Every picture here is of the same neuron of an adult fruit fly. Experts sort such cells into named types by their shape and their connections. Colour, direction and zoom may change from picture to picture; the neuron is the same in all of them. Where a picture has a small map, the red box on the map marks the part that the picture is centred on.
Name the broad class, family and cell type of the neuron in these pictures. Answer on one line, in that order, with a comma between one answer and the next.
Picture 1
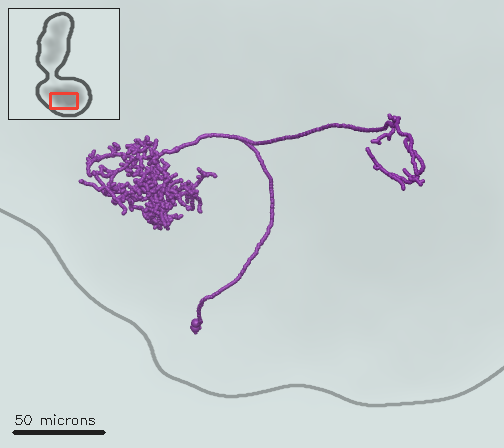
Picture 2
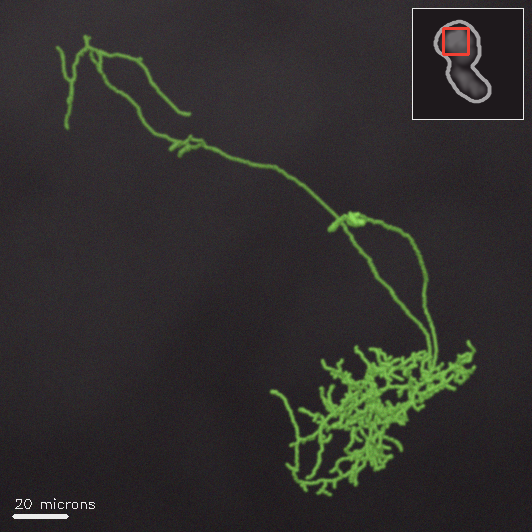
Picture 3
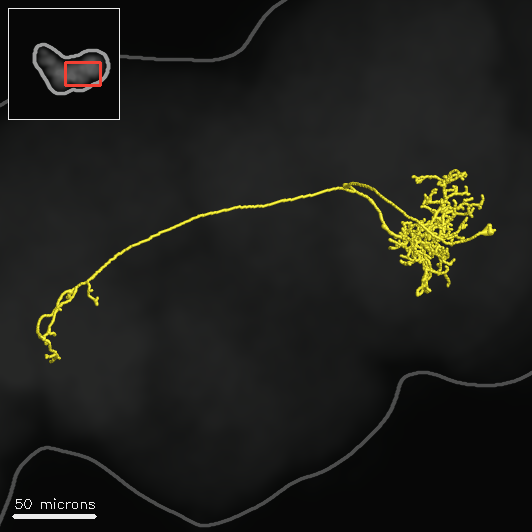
central-brain intrinsic neuron, hemilineage VLPa2, CB2254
